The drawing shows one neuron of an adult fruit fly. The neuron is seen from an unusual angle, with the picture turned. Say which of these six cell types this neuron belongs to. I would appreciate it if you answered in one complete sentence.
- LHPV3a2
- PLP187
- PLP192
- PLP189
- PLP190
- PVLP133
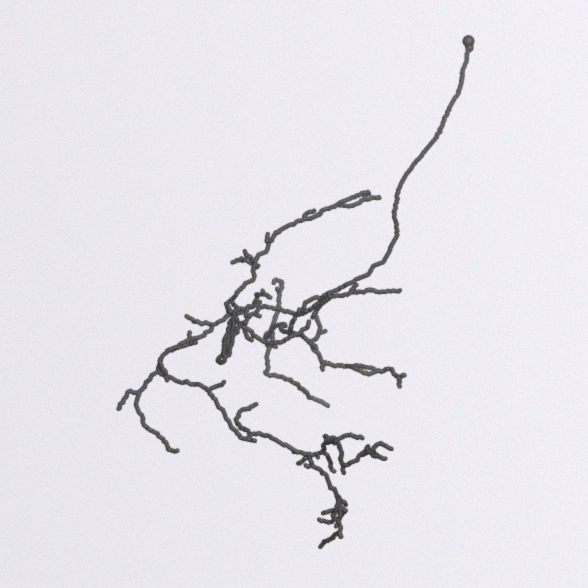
The cell type of the neuron here is PLP190.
